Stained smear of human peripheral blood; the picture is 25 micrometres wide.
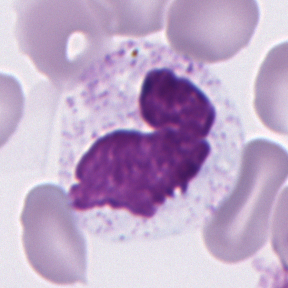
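Band neutrophil in the middle of a stained smear of human peripheral blood. Notice that the two parts of the bent nucleus are joined by a broad band, not a thin thread. Its chromatin is dark purple and densely clumped, no nucleoli are visible, and the cytoplasm holds no vacuoles.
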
